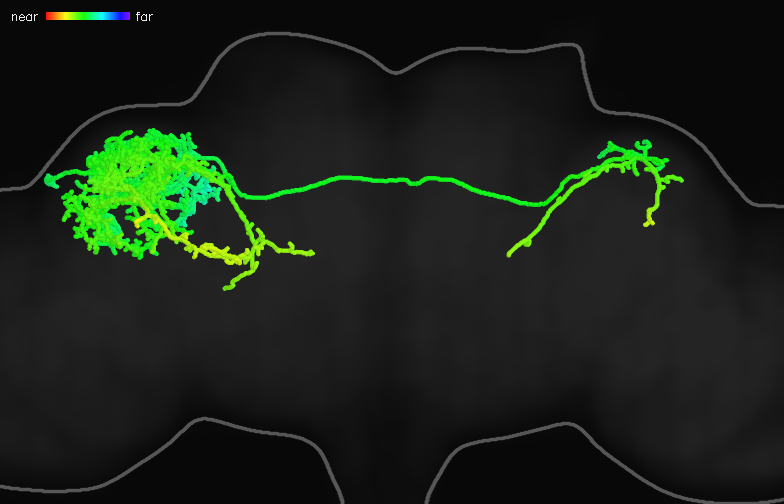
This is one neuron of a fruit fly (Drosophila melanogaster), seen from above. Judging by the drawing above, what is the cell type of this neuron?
AVLP157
